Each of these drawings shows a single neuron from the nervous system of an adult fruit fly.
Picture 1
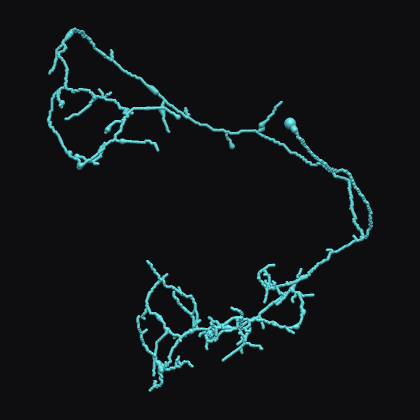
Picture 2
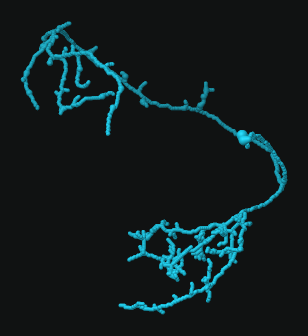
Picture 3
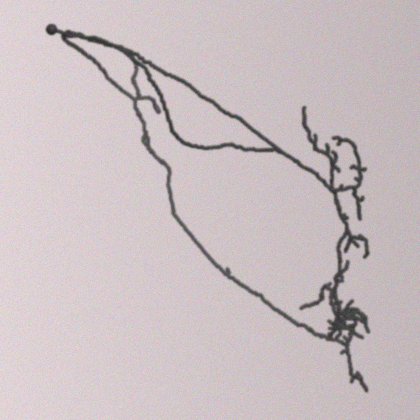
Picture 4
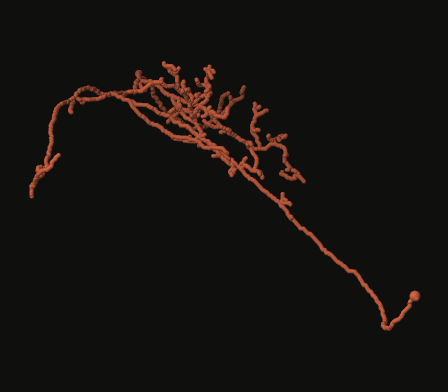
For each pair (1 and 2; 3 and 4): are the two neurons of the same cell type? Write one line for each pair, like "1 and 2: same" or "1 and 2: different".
1 and 2: same
3 and 4: different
